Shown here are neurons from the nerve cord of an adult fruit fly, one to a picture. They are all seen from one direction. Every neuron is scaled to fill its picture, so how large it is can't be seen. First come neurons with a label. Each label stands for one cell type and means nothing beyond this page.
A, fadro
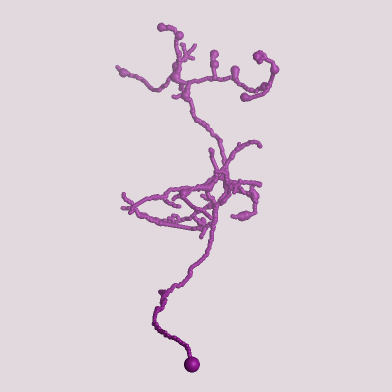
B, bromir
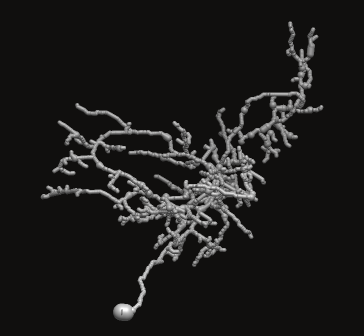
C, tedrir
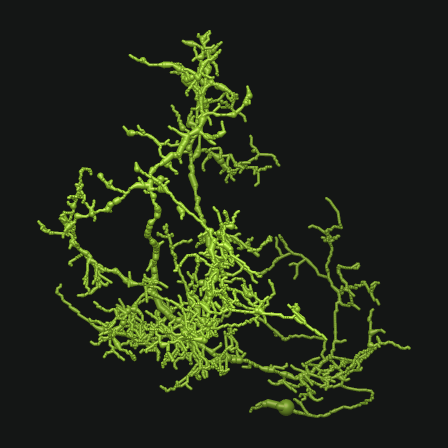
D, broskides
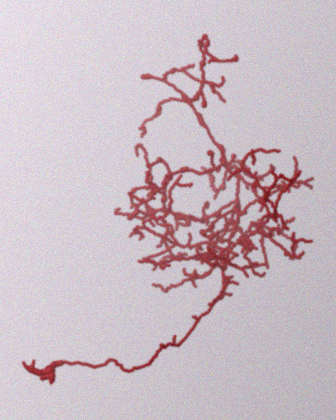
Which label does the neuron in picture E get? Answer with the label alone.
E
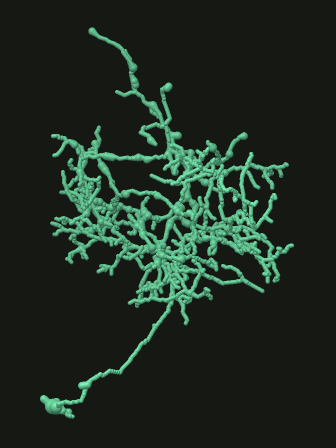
broskides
